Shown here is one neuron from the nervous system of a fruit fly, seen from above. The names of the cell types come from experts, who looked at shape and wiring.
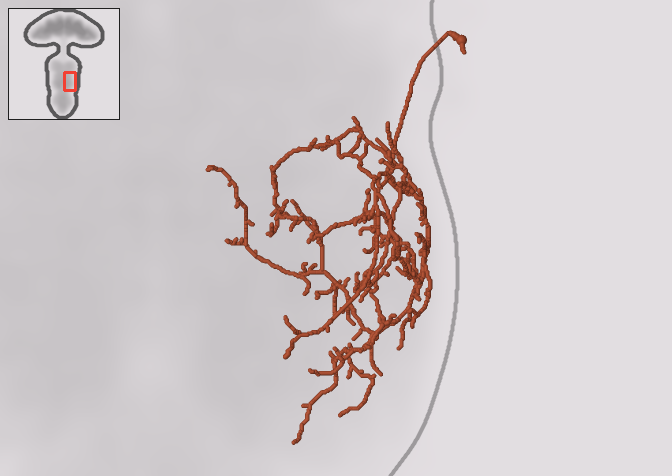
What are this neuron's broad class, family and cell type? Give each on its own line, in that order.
nerve-cord intrinsic neuron
hemilineage 16B
IN16B075_f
